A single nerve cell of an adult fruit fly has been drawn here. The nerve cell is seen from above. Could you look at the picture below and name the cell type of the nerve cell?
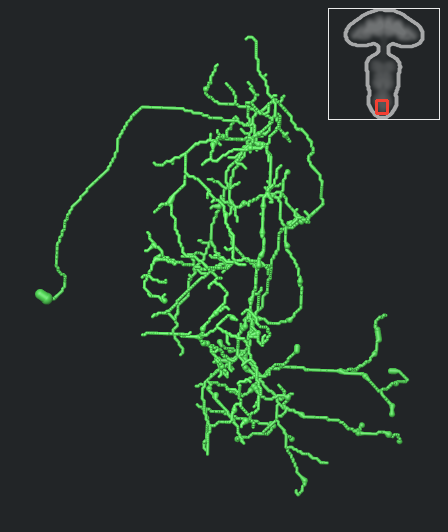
INXXX399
